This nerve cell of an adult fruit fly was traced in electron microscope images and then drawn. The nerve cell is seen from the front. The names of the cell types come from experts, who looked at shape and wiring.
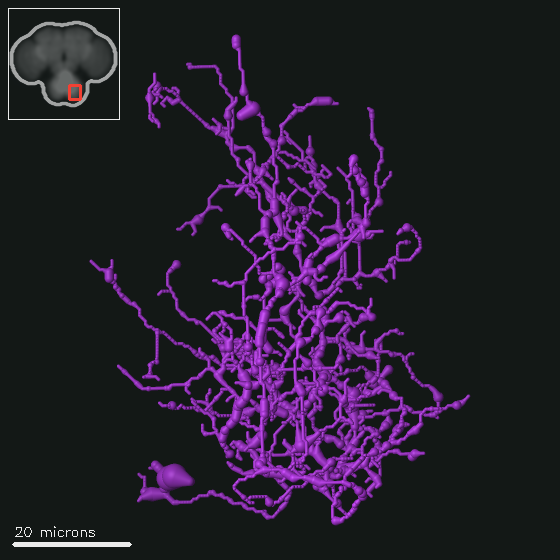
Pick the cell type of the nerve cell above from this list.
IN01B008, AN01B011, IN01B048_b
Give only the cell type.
IN01B008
